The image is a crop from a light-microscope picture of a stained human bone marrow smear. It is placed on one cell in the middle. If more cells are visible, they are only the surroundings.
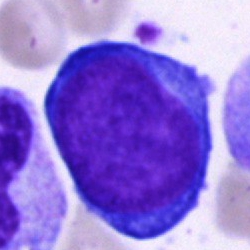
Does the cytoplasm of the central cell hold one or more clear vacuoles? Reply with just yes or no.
No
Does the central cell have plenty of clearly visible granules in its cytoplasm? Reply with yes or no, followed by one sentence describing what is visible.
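No. No granules are visible in the cytoplasm.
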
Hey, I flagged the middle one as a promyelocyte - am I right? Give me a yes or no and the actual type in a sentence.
No, the cell occupying the centre is a proerythroblast, not a promyelocyte.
